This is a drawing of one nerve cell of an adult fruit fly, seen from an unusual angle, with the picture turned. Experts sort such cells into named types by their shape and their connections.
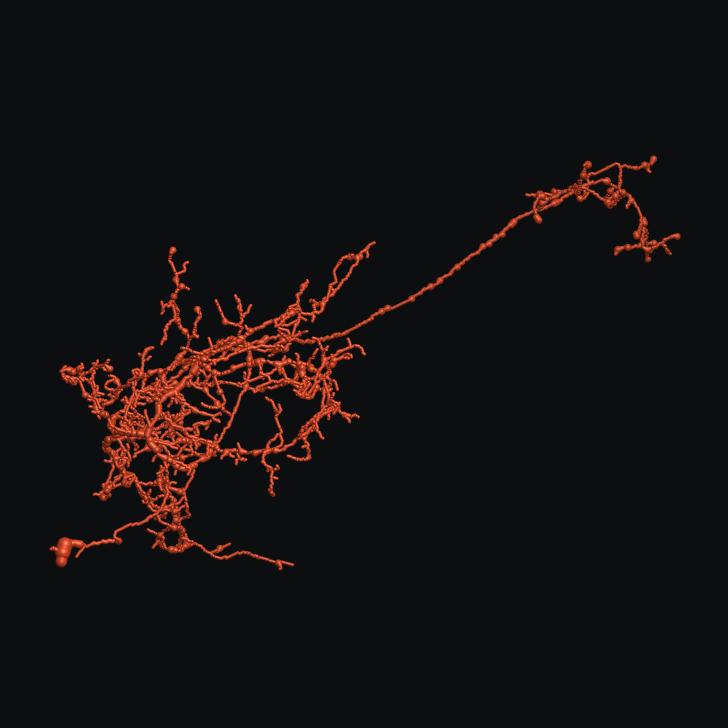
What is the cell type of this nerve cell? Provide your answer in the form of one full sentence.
Under cell type classification, the nerve cell is AVLP733m.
